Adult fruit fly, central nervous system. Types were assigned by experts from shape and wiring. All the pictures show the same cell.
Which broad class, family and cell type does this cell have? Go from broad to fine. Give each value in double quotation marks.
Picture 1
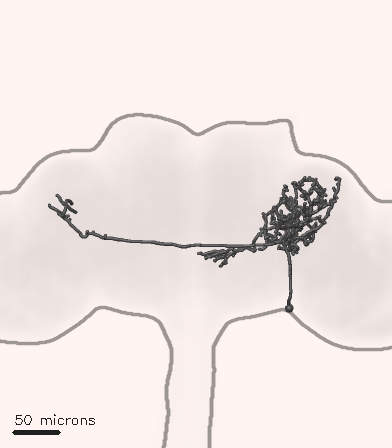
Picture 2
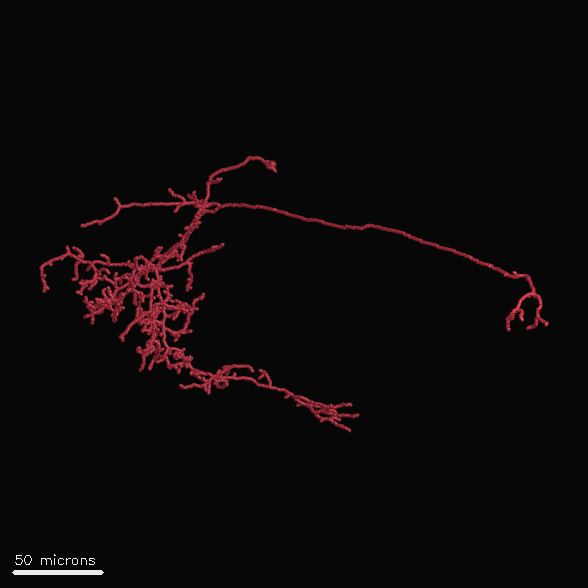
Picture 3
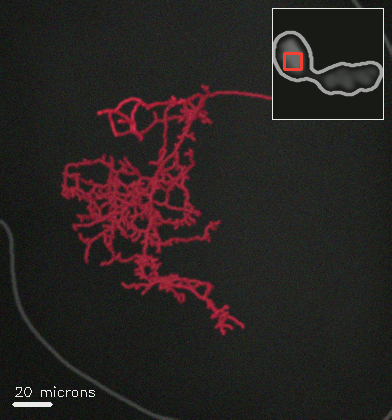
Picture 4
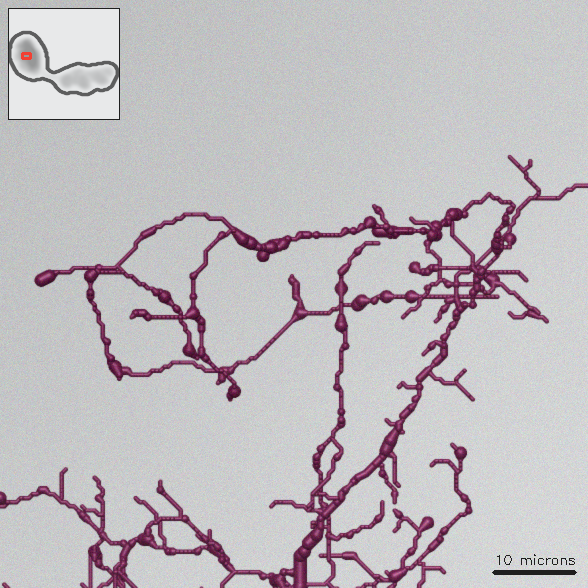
"central-brain intrinsic neuron", "hemilineage VLPl&p2_posterior", "WED117"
